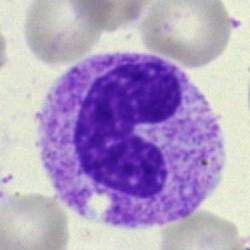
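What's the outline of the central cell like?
Round.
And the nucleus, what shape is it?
Kidney-shaped, with its notch facing right, and there are no nucleoli visible in it.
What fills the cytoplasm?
Fine lilac-purple granules.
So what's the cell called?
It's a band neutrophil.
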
